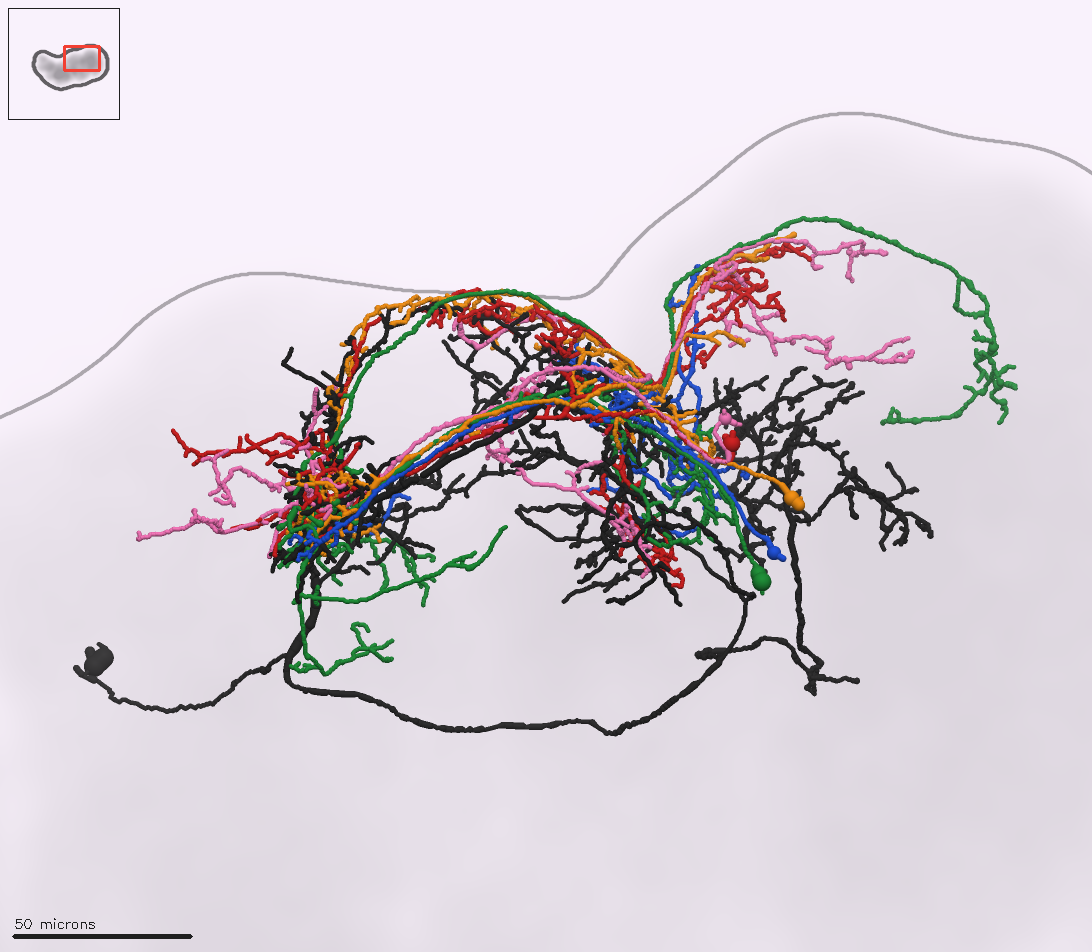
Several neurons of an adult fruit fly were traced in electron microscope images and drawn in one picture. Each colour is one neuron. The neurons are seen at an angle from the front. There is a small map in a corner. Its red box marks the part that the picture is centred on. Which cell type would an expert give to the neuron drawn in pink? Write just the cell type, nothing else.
SMP102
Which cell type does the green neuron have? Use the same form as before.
SMP703m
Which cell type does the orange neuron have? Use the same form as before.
SMP105_a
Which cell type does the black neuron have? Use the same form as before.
SMP577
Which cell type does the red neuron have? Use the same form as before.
SMP107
